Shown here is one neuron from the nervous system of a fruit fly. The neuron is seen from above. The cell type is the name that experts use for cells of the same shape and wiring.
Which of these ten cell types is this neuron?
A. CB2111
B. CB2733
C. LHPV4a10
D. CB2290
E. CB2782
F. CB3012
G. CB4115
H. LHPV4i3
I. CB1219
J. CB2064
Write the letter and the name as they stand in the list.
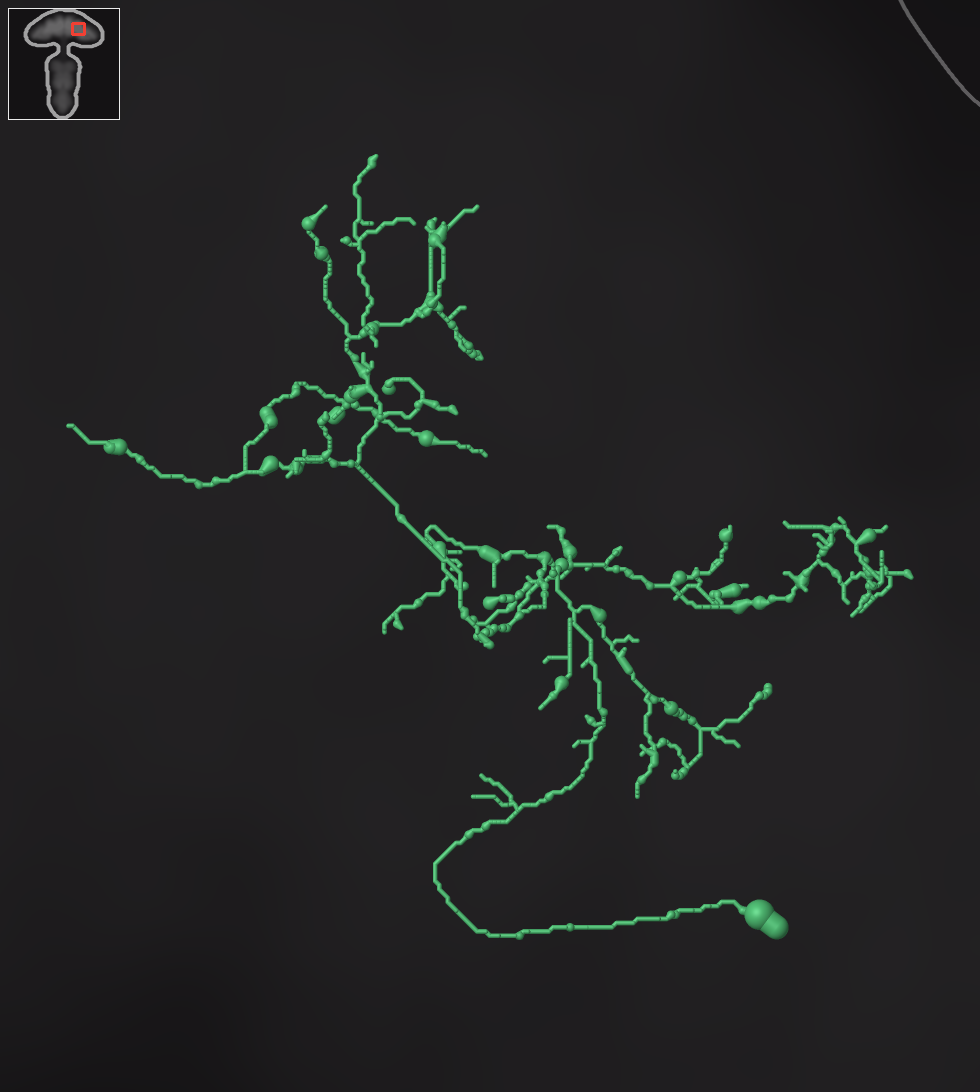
G. CB4115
